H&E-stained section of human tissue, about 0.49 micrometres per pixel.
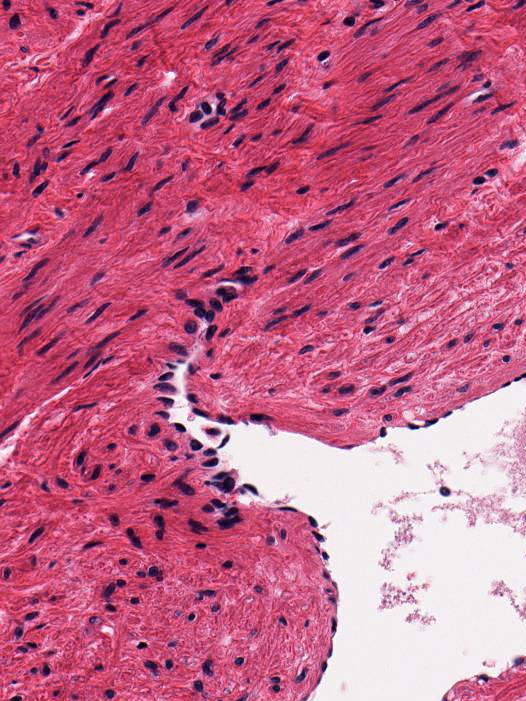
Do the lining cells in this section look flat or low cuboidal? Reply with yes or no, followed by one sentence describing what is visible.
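Yes. The edge of the tissue facing the empty space is covered by a single layer of flat cells.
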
